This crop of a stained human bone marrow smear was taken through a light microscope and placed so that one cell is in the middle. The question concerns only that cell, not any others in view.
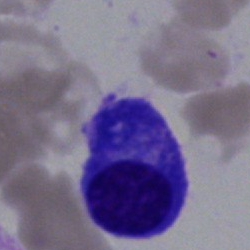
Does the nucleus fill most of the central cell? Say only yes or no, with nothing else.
No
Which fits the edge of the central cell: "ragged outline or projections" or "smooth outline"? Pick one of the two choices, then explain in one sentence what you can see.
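Ragged outline or projections. Small bumps project from the upper left edge of the cell.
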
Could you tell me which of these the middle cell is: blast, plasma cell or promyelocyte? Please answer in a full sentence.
This crop has a plasma cell at its centre.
